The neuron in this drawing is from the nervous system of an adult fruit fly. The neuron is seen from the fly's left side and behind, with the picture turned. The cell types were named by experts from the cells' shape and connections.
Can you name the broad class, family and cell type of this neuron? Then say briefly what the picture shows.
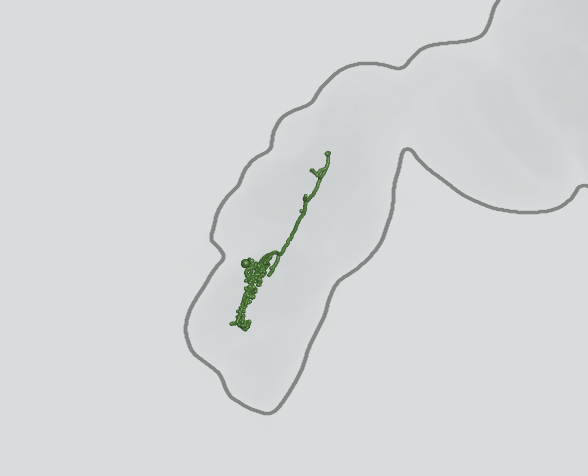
Its broad class is nerve-cord intrinsic neuron. Its family is hemilineage 10B. It is of cell type IN10B031. The cell body can be seen in the middle of the picture. As drawn here it is taller than it is wide.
